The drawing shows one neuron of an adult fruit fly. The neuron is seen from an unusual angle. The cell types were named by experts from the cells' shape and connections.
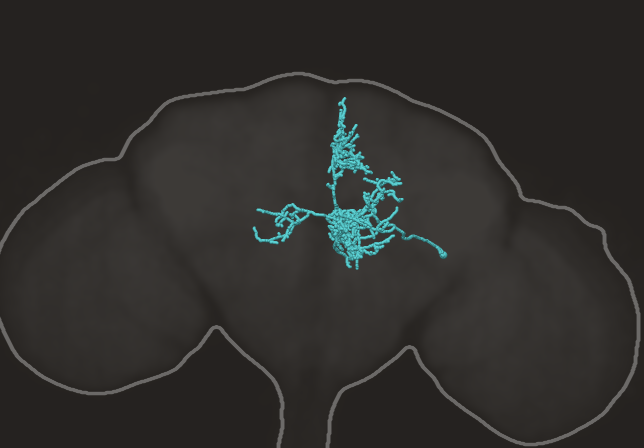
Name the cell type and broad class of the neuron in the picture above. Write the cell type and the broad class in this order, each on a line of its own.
IB007
central-brain intrinsic neuron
